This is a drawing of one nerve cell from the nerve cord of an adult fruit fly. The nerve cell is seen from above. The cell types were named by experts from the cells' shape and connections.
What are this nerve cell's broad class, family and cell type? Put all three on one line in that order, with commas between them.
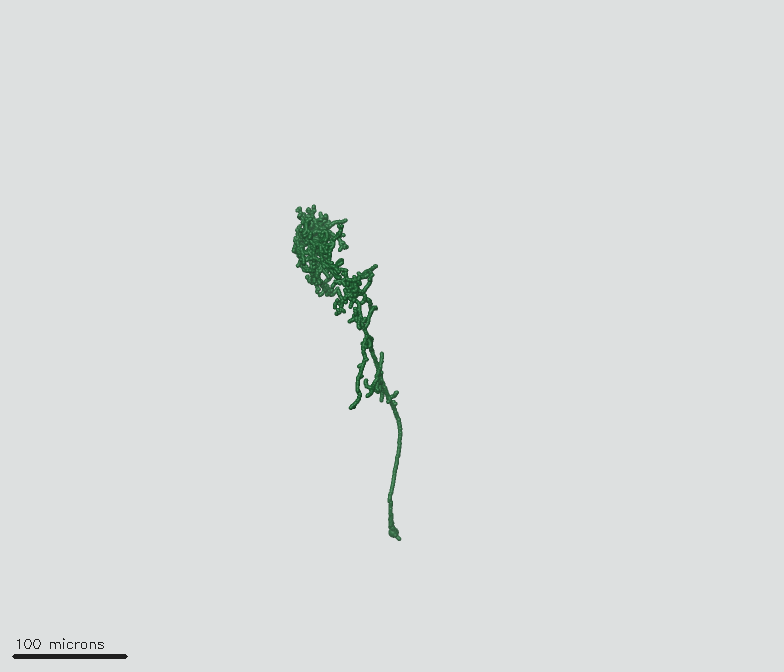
nerve-cord intrinsic neuron, hemilineage 06B, IN06B047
